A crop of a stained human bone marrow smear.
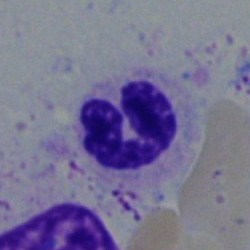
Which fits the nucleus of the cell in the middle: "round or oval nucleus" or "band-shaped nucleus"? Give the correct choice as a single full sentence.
The nucleus takes the form of a curved band with no separate lobes.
